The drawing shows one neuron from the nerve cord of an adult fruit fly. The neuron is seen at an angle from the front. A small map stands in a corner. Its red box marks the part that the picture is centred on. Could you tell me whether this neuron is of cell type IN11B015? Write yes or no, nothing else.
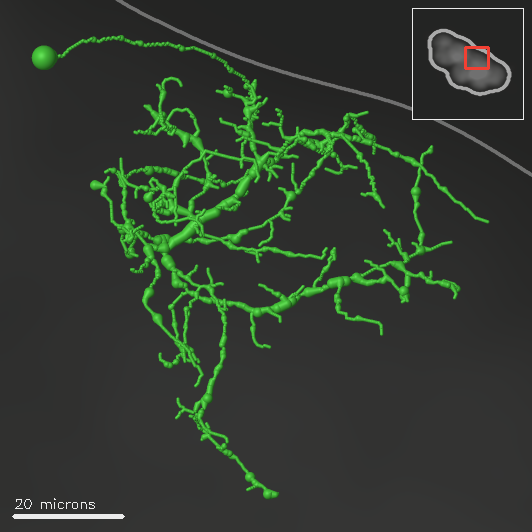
no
